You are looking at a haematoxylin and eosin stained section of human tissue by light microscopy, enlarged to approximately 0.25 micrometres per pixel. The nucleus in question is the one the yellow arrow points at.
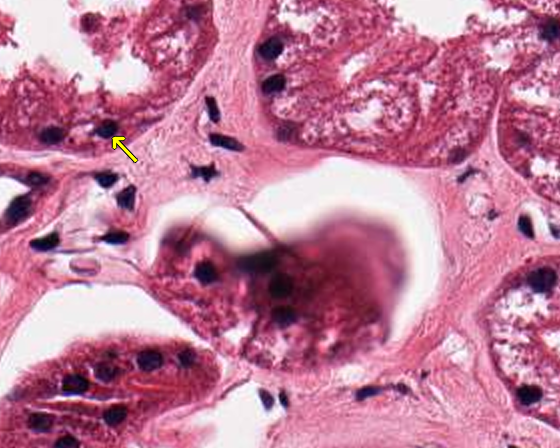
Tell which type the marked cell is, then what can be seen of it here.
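The marked nucleus belongs to a proximal tubule cell. The nucleus is round to slightly oval and stained dark and fairly evenly throughout. The nucleus lies at the base of the cell, close to the pale pink band of connective tissue that runs beneath the tubule. The cytoplasm is pink and granular, with small pale spots, and extends from the nucleus up toward the lumen, where its edge is ragged and frayed. The cell is part of the lining of a tubule, with another nucleus beside it at the same basal level, and no clear boundary is visible between it and its neighbours.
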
